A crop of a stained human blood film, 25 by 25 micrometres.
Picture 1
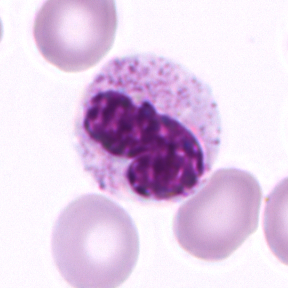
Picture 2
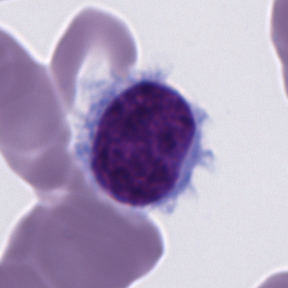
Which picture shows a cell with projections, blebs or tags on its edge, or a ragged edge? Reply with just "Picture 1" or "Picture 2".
Picture 2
